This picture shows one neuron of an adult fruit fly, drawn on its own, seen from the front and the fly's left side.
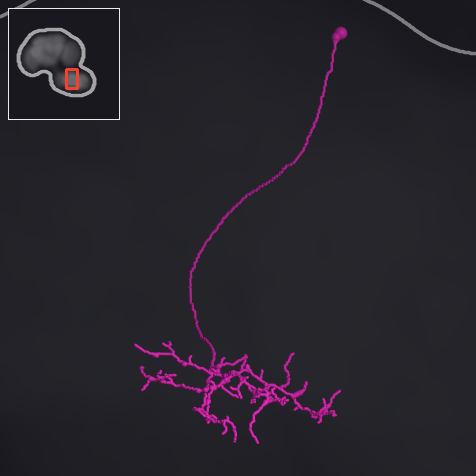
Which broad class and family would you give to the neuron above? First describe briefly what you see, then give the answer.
The cell body can be seen at the upper right of the picture. As drawn here it is taller than it is wide. It is a nerve-cord intrinsic neuron. The family is hemilineage 23B.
